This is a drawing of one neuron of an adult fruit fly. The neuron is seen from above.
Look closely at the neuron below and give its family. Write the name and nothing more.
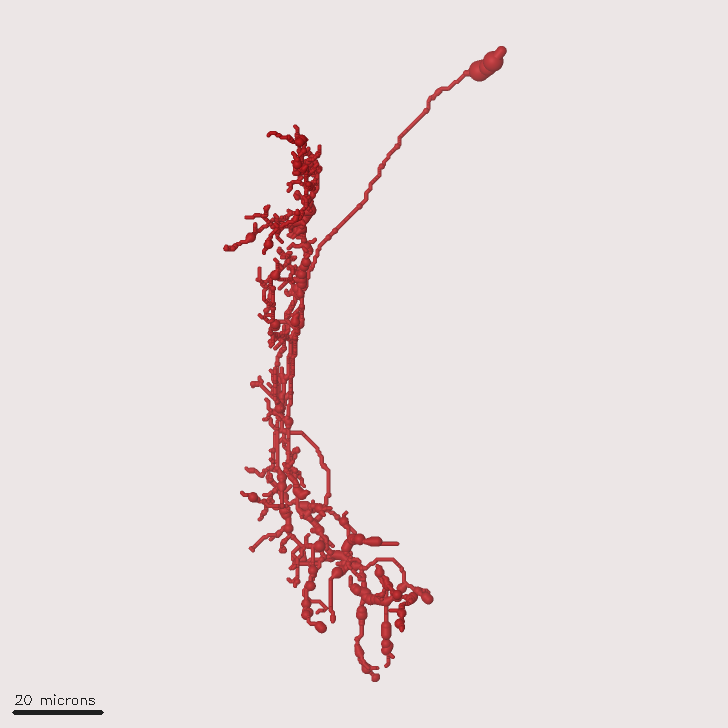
hemilineage LALa1_posterior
